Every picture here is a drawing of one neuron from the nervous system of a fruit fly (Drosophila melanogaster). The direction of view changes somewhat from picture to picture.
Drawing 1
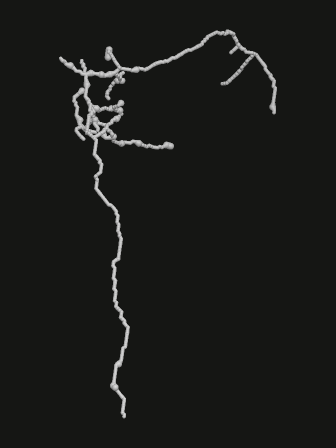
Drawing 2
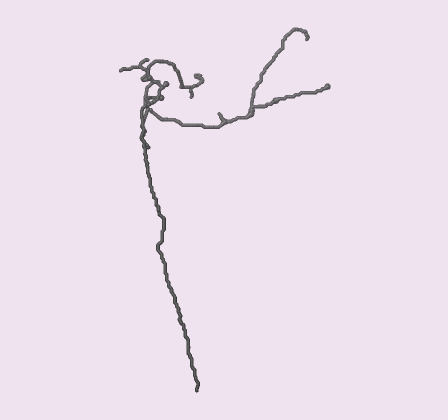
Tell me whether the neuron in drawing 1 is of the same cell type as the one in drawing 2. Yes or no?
yes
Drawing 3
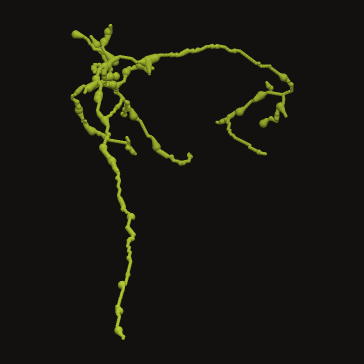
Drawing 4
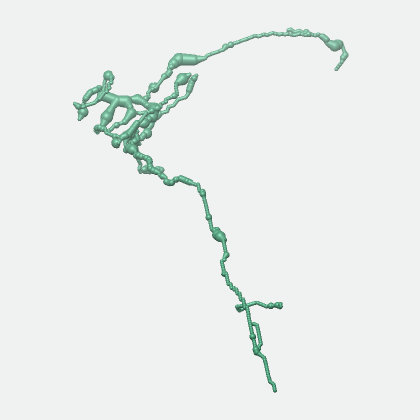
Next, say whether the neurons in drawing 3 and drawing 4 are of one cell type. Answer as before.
yes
